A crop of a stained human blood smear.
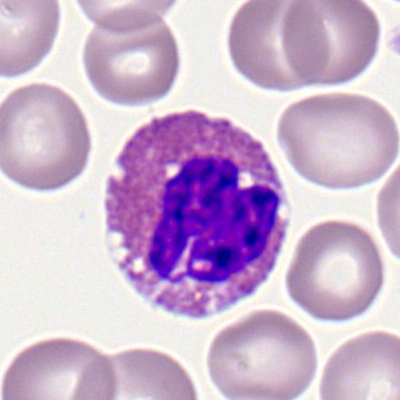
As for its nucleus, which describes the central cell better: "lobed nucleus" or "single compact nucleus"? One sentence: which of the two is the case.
Within the cell, the nucleus is split into distinct lobes.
